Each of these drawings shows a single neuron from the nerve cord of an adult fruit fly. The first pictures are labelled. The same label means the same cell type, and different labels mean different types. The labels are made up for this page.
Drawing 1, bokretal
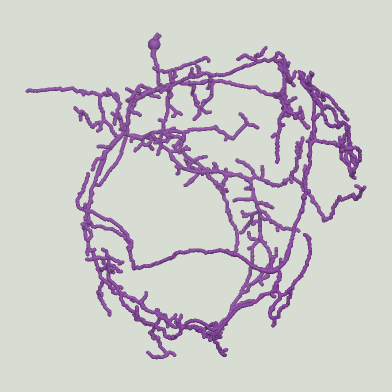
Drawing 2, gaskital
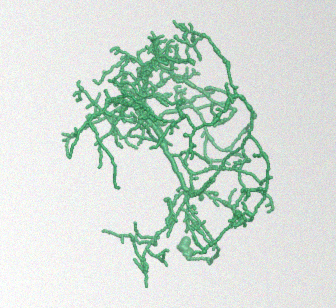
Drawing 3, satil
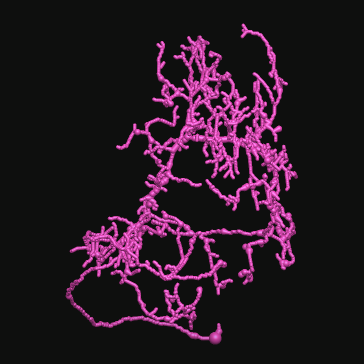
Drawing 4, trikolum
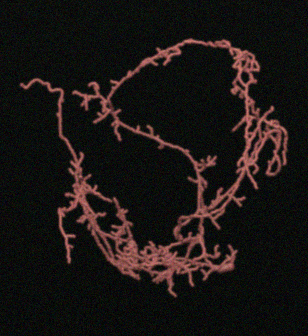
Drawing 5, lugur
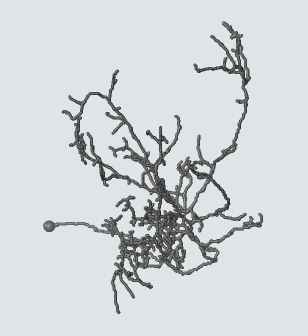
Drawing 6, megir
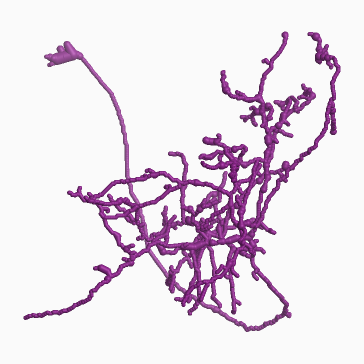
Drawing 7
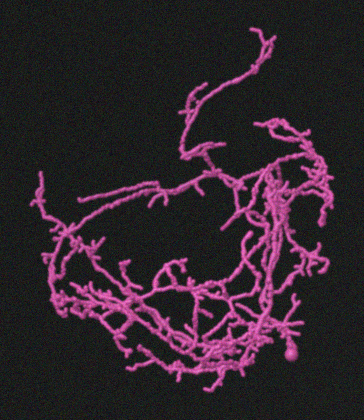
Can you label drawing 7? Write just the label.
trikolum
